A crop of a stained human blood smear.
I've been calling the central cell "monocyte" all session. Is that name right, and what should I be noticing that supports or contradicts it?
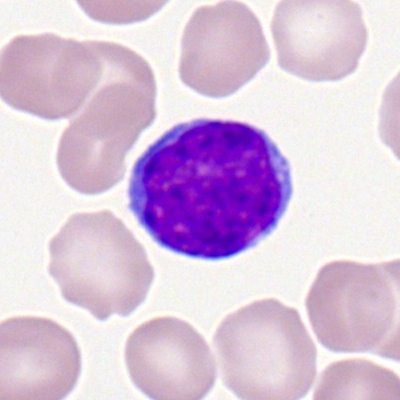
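No, monocyte is not the right name for this cell; it is a lymphocyte. Its chromatin is dense and coarsely clumped, with small paler patches between the dark masses.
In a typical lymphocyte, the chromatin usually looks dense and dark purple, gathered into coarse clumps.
The chromatin here agrees with that, so it speaks for lymphocyte. No nucleoli can be seen in the nucleus.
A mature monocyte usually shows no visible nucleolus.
This absence would suit a monocyte too, so it does not count against that name. The outline is roughly round, and the cytoplasm shows neither granules nor vacuoles. Red cells surround the cell, and none of them overlap it.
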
